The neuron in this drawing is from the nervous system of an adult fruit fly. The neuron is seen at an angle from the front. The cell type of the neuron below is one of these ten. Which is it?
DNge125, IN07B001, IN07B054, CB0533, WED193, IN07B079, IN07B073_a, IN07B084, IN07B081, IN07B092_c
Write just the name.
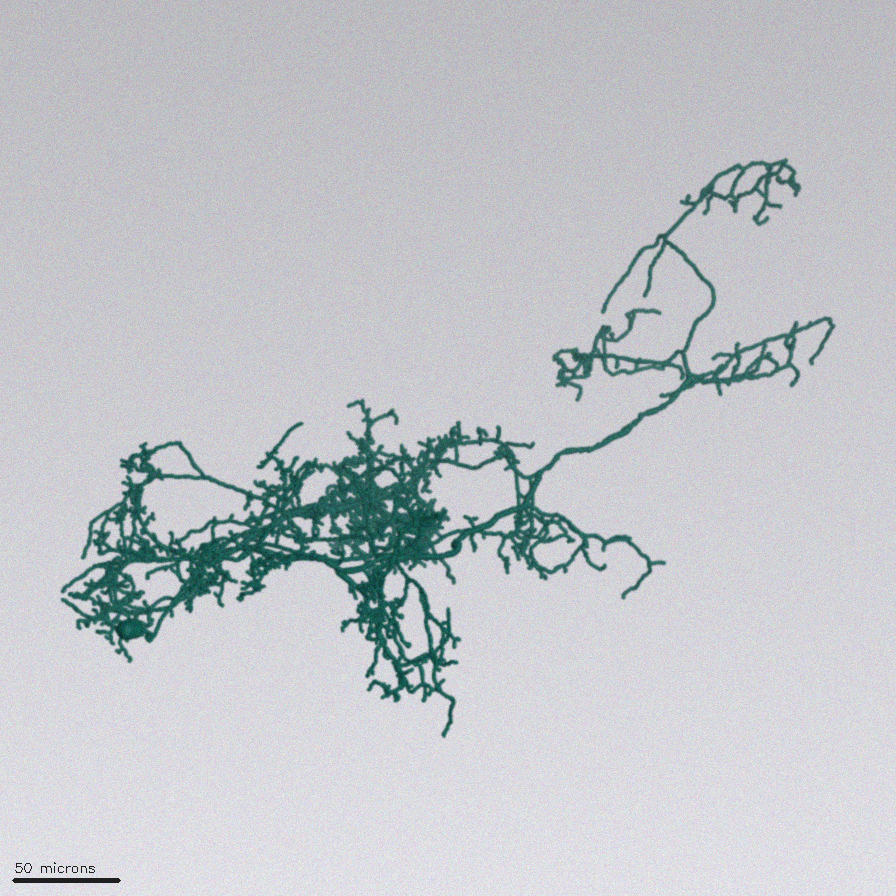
IN07B001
